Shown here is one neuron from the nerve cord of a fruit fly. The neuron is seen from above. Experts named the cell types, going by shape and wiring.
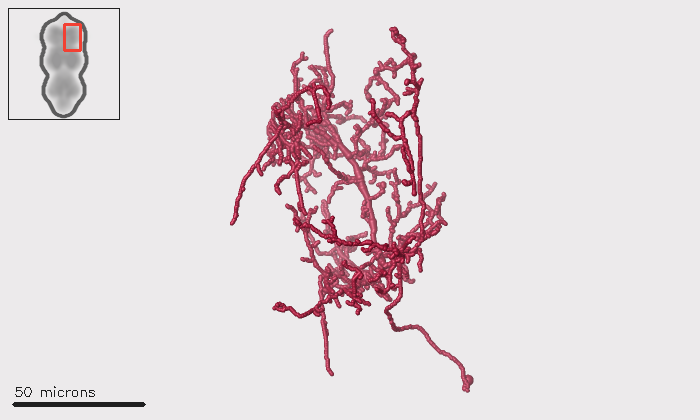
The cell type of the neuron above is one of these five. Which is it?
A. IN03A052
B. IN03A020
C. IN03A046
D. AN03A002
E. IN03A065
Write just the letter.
B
